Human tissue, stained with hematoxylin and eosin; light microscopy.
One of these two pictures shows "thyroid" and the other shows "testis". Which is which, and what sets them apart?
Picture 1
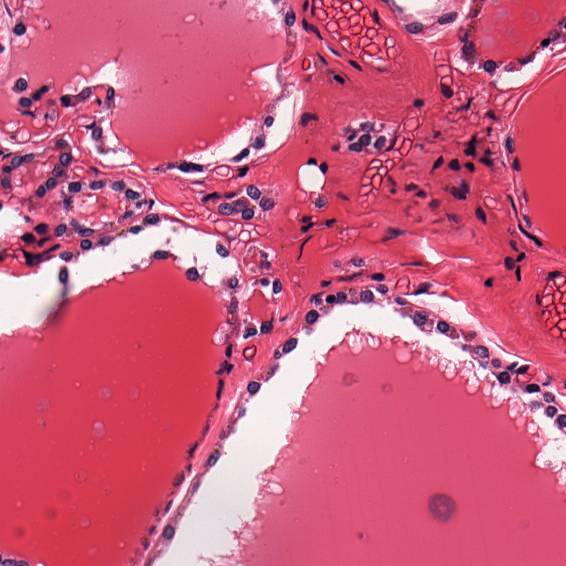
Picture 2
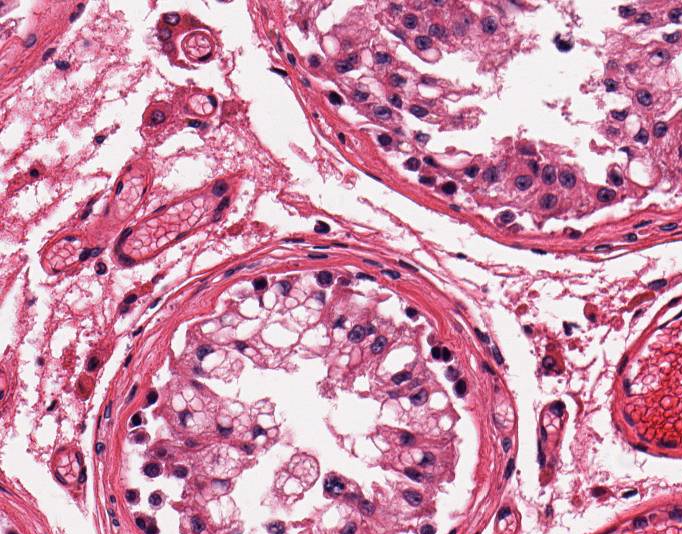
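First item, identity: picture 1 is thyroid, picture 2 is testis. Second, overall pattern: the thyroid is mostly large rounded spaces of homogeneous pink material between narrow branching strands, while the testis has two large rounded tubular profiles, upper right and lower centre. Third, the lining: a single layer of flattened to low cuboidal cells with small dark nuclei in the thyroid, against pale, vacuolated, foamy cytoplasm in the cells lining the lower testis tubule. Fourth, the surrounding tissue: each testis tubule has a thick band of concentric eosinophilic layers with flattened, elongated nuclei, and the thyroid's widest stroma, upper centre to right, is pink fibrous tissue with scattered elongated dark nuclei.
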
